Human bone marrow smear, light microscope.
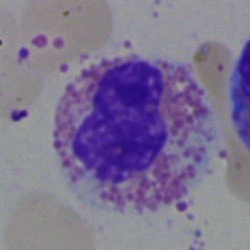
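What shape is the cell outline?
Roughly round.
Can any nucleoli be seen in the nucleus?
No, none are visible.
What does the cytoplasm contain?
It is packed with coarse, round granules that are pinkish-purple.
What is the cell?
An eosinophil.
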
